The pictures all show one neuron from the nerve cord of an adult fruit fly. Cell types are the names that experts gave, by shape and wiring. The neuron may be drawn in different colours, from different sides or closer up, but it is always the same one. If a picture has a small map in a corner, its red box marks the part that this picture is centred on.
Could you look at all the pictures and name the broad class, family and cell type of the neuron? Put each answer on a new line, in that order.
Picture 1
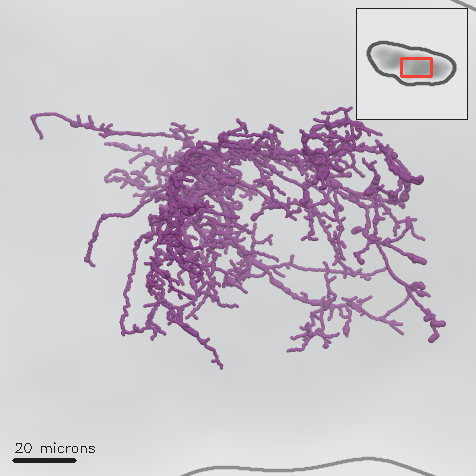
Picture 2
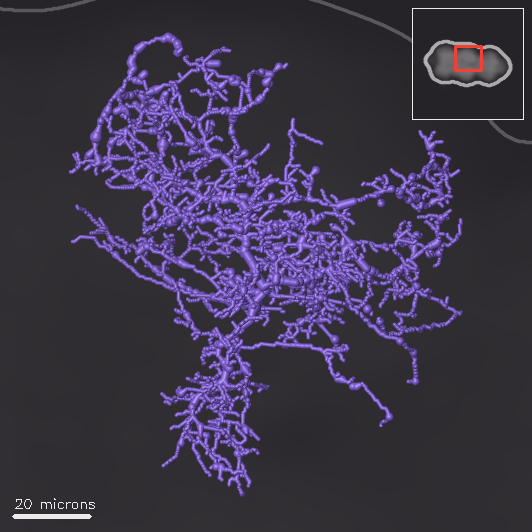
nerve-cord intrinsic neuron
hemilineage 03B
IN03B032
